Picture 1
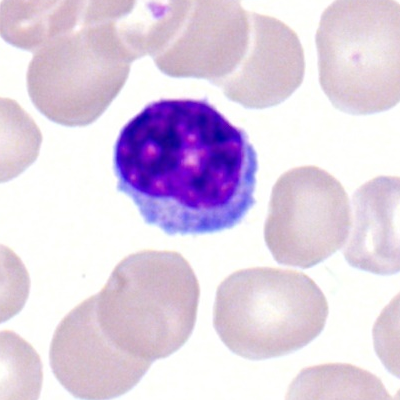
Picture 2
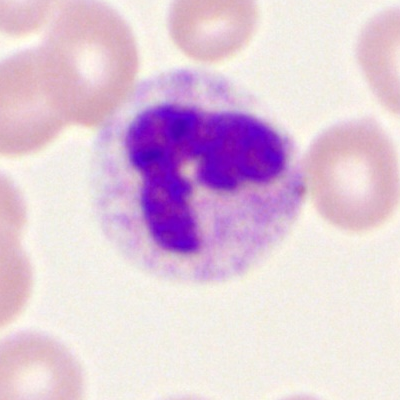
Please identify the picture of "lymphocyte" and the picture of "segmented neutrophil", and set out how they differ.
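Picture 2 holds the segmented neutrophil, and picture 1 the lymphocyte. In the lymphocyte the nucleus fills most of a roughly round cell, whereas the segmented neutrophil, within a round, smooth outline, has plentiful cytoplasm surrounding its nucleus on all sides. Both nuclei have dense chromatin staining dark purple; in the lymphocyte it is also coarsely clumped.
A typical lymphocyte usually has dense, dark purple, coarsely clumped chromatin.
The cytoplasm differs as well: the lymphocyte shows no distinct granules, while the segmented neutrophil has fine purple granules scattered through pale pinkish-lilac cytoplasm.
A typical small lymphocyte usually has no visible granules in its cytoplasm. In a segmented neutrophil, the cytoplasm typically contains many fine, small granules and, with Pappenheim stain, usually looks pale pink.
No nucleoli are visible in the segmented neutrophil's nucleus, and the lymphocyte does not touch any of the surrounding red cells.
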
